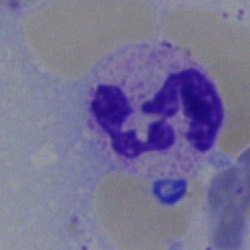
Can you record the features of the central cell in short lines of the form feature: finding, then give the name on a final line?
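Nucleus: several connected lobes around a pale central area
Chromatin: dark purple, coarsely clumped
Cytoplasm: abundant, pale pinkish-lilac
Granules: fine, pinkish-violet, scattered through the cytoplasm
Name: segmented neutrophil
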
